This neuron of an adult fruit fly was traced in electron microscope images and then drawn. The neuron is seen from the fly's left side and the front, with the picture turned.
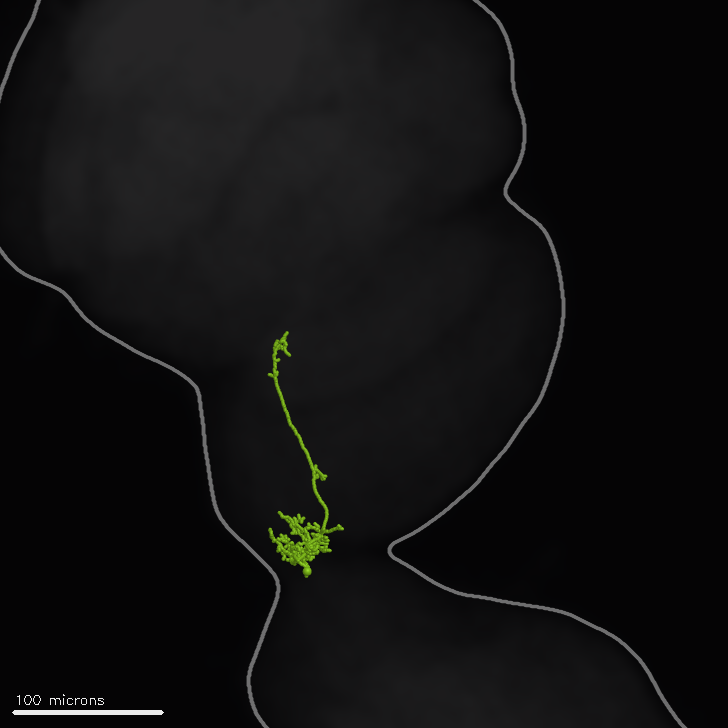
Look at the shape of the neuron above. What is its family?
TmY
